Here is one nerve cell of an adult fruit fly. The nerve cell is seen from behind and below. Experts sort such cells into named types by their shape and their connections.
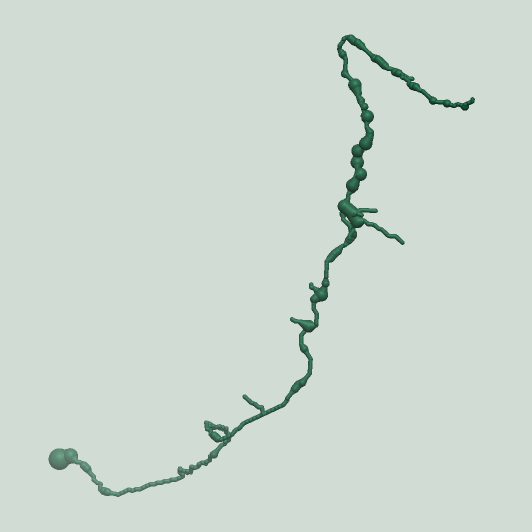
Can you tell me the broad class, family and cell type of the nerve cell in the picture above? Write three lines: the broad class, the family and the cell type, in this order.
optic-lobe intrinsic neuron
Dm
Dm3b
